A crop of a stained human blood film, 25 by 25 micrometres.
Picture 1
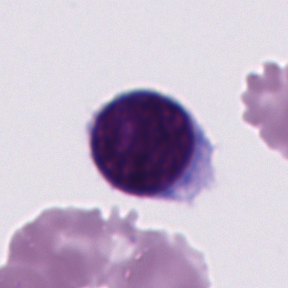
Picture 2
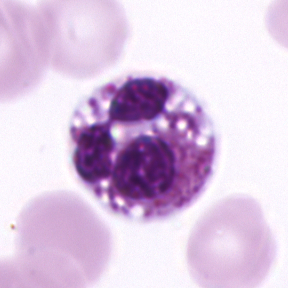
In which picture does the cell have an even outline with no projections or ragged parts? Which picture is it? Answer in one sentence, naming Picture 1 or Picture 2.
The cell whose outline is smooth is the one in picture 2.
